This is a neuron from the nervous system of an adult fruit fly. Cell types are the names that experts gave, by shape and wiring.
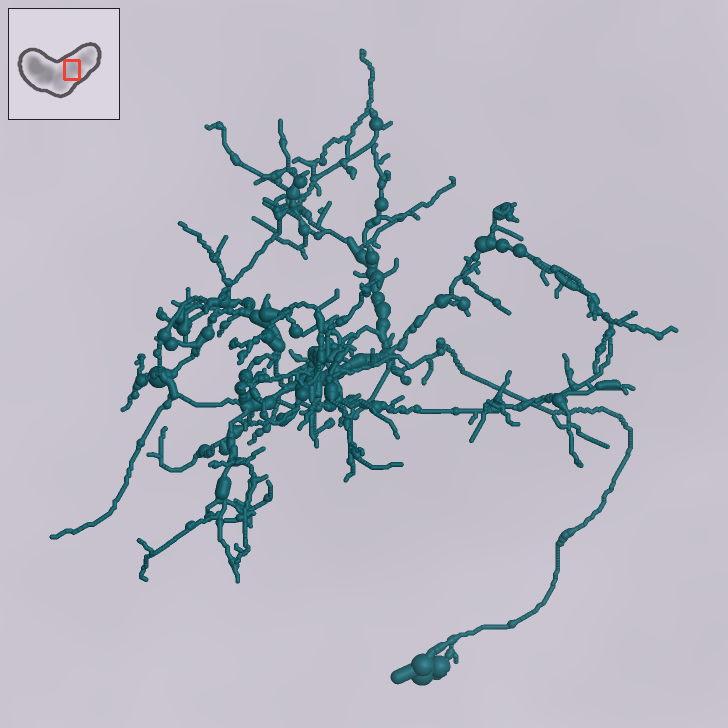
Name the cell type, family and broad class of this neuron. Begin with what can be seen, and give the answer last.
Its cell body lies at the bottom of the picture. In this view it is about as wide as it is tall. The cell type is IN00A062. Its family is hemilineage 00A. This is a nerve-cord intrinsic neuron.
